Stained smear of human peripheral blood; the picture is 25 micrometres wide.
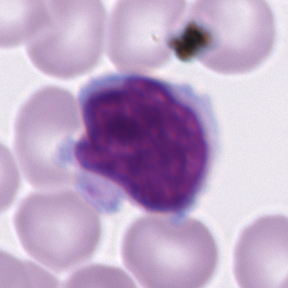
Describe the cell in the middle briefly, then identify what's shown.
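Starting at the edge: ragged pale tags of cytoplasm project from the lower left of a cell about 14 micrometres across. Around most of the nucleus, though, the cytoplasm is only a thin rim. The nucleus itself has a shallow notch on its left side, and its chromatin is dense and dark purple, with a streaky, clumped pattern. What I'm looking at is a typical lymphocyte.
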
